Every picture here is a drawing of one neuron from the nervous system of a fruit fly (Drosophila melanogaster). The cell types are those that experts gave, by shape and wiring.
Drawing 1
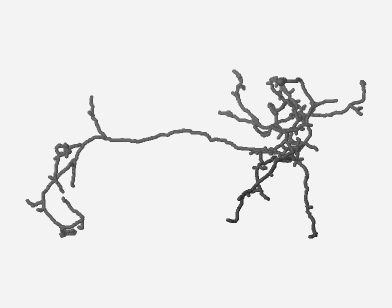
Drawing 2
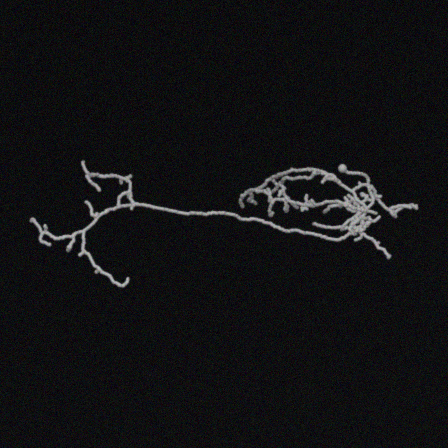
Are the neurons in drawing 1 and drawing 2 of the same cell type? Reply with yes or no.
no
